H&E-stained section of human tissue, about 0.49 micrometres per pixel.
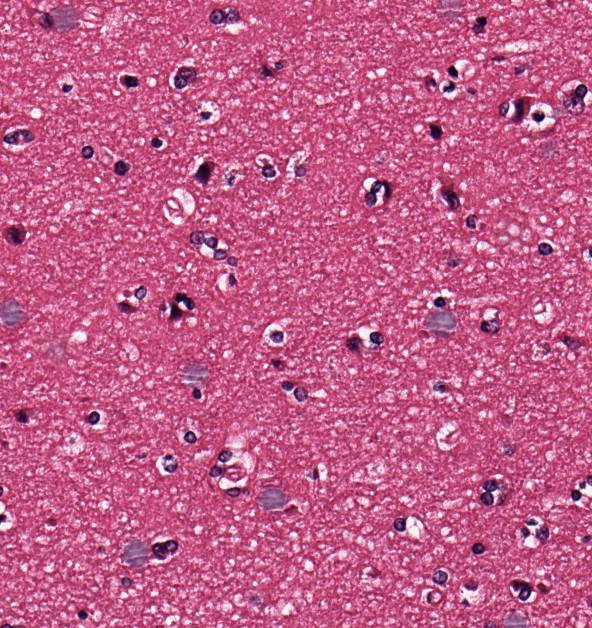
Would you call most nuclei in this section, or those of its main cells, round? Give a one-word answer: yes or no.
Yes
